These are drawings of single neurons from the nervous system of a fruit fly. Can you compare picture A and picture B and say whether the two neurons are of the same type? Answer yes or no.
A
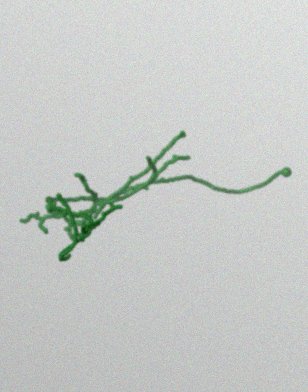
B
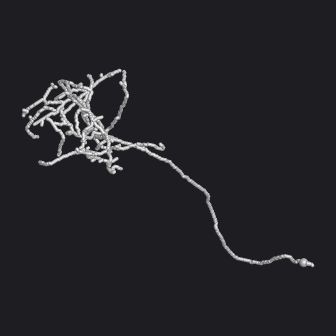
yes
